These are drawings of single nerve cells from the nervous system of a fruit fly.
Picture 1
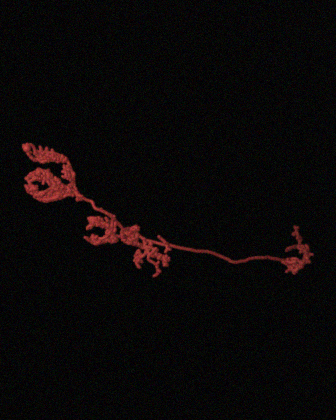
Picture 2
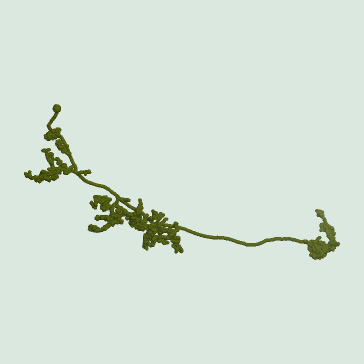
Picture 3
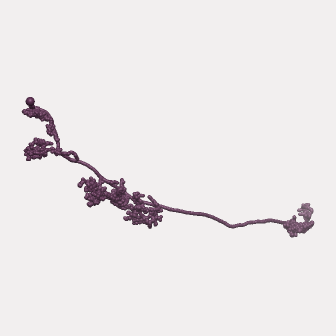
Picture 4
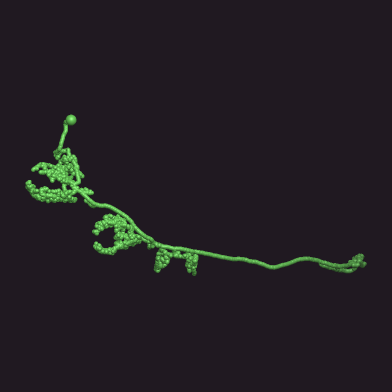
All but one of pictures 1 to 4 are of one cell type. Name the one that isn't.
Picture 4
